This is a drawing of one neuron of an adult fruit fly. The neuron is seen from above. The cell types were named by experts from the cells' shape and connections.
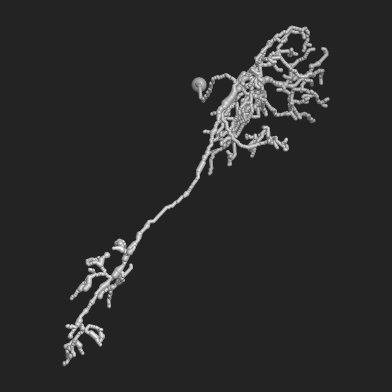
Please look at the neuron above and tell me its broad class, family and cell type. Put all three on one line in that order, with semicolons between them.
central-brain intrinsic neuron; hemilineage DM6_posterior; PS281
